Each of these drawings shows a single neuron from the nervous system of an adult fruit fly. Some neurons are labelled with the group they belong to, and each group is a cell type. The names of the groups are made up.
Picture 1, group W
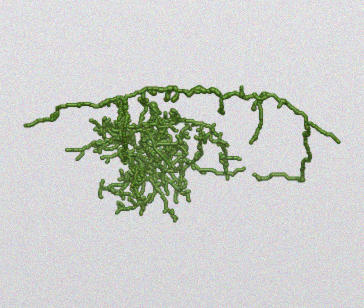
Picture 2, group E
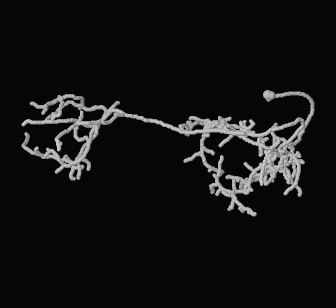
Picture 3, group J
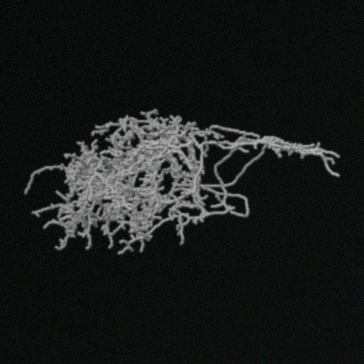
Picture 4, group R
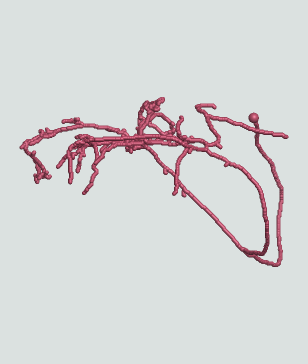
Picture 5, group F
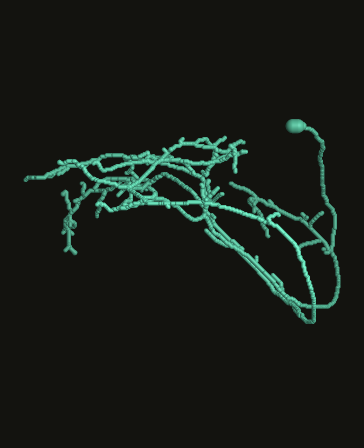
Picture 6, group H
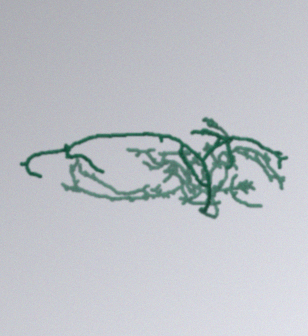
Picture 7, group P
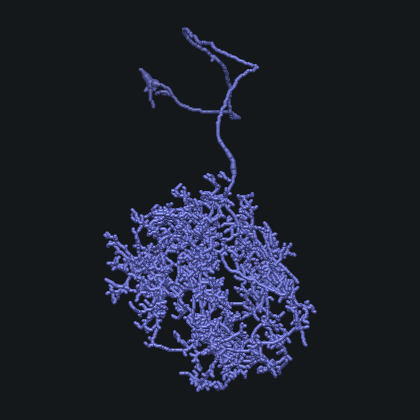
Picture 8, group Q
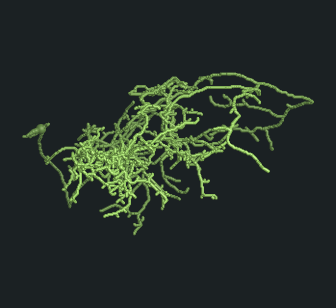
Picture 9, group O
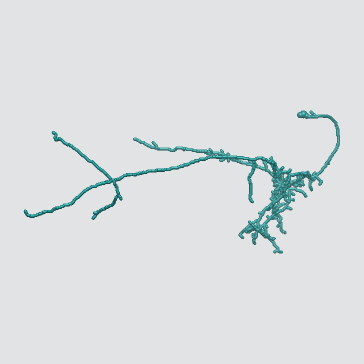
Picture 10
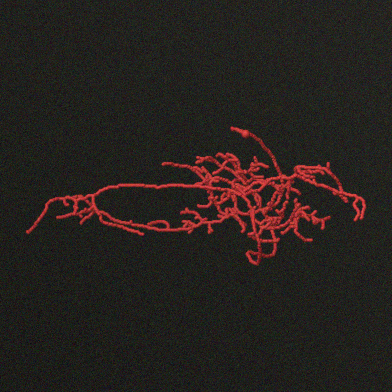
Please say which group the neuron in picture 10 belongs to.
group H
